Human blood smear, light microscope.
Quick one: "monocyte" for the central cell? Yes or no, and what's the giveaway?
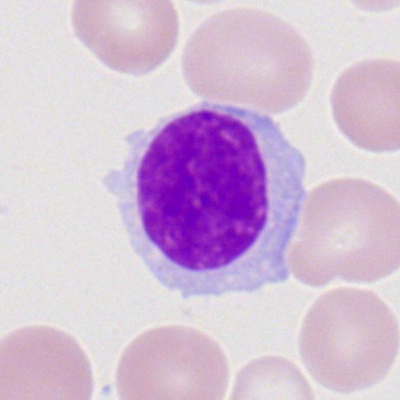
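The cell is a lymphocyte, not a monocyte. Speaking for lymphocyte, the chromatin is dark purple and coarsely clumped, with paler patches between the clumps.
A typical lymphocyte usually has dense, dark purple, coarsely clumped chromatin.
No distinct granules are seen in the cytoplasm, and it contains no vacuoles. The outline is irregular, with small ruffled projections that are most marked on the left side. A red cell touches the right edge of the cell.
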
